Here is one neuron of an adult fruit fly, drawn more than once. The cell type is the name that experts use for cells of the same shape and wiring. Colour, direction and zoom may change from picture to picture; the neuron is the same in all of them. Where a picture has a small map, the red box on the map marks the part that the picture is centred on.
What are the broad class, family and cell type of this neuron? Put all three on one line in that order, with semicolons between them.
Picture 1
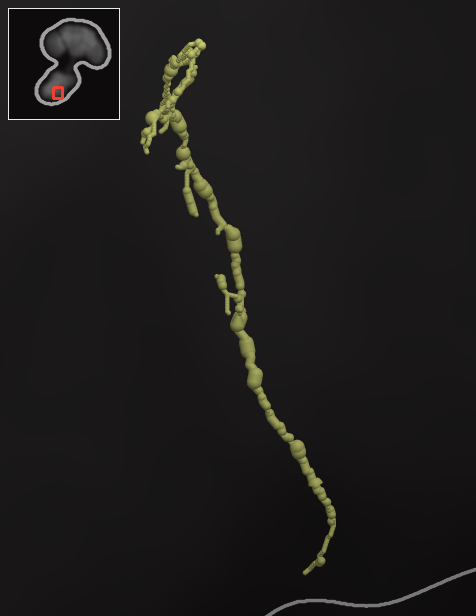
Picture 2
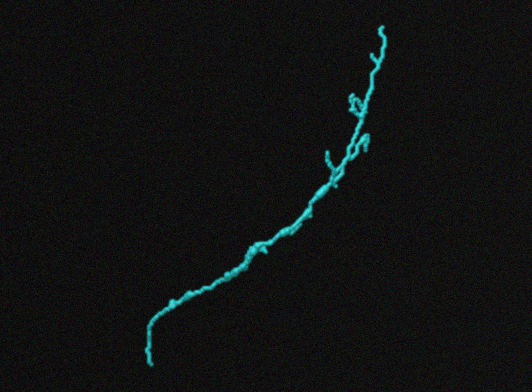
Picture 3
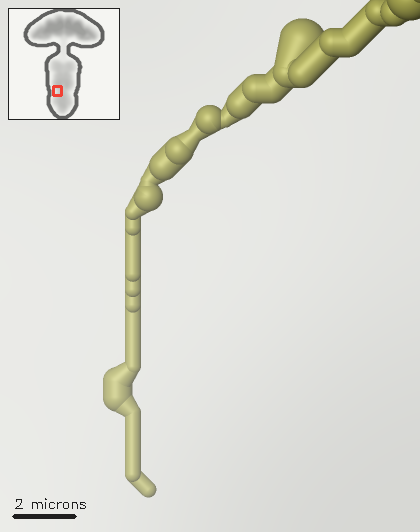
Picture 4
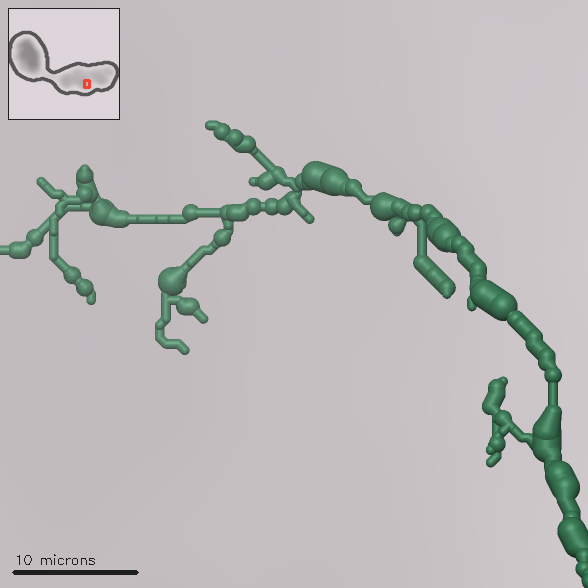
sensory neuron entering the nerve cord; class mechanosensory tactile; SNta43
